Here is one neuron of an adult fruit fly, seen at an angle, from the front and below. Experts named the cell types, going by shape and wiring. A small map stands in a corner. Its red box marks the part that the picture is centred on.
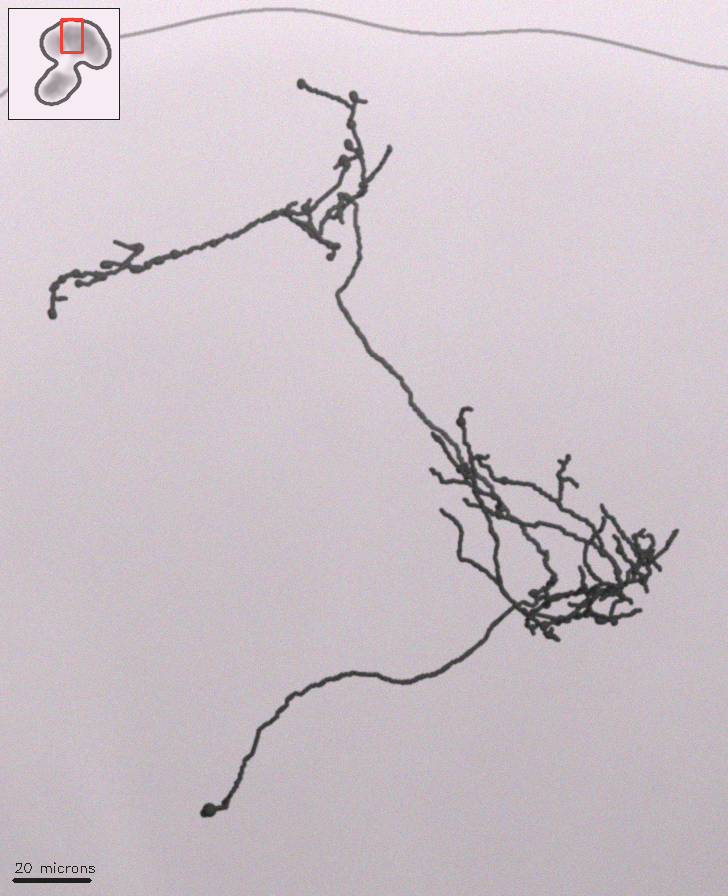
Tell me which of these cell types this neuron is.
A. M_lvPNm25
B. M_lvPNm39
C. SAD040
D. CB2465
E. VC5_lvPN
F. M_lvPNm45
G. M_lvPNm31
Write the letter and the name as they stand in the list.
G. M_lvPNm31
